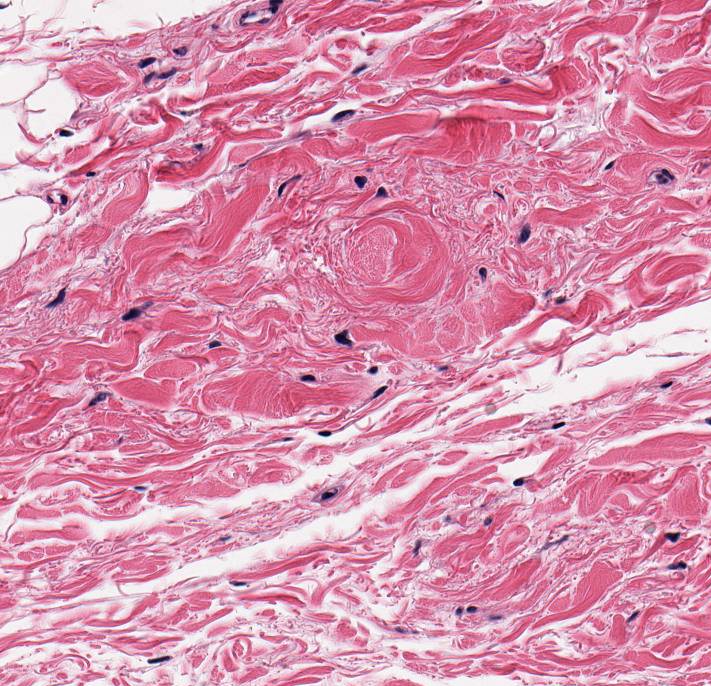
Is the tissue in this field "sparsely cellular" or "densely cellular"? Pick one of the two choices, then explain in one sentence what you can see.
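Sparsely cellular. Nuclei are sparse and lie scattered singly between the collagen bundles.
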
